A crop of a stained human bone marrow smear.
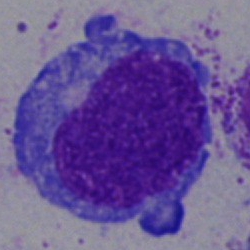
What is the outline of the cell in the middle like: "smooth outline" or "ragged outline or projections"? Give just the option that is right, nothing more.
Ragged outline or projections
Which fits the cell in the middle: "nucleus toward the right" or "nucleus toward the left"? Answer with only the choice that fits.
Nucleus toward the right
